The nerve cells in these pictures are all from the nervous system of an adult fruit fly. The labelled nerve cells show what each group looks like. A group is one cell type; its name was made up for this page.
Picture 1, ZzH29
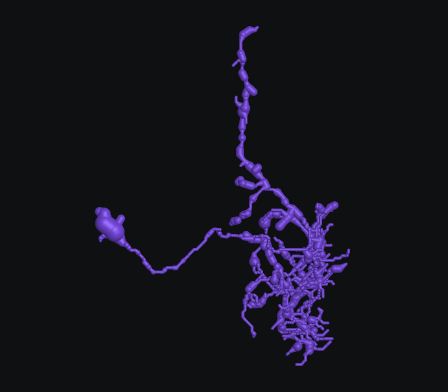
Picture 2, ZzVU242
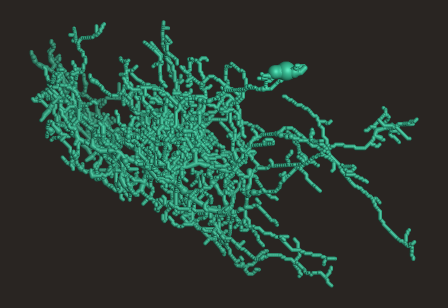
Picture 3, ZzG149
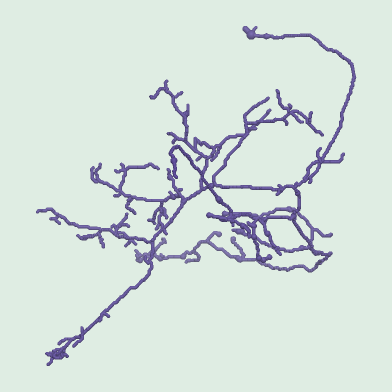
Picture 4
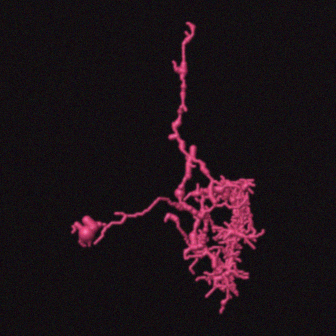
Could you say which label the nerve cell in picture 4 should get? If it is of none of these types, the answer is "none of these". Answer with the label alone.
ZzH29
